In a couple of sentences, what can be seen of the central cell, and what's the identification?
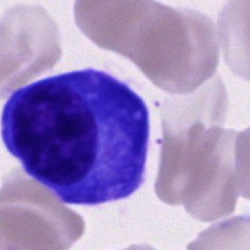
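Outline first: angular, with several fairly straight edges. Next, the nucleus, which sits off-centre toward the left side. Then the chromatin: dark purple and patchy, with darker clumps. Last, the cytoplasm, where no distinct granules are seen. The cell is a plasma cell.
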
